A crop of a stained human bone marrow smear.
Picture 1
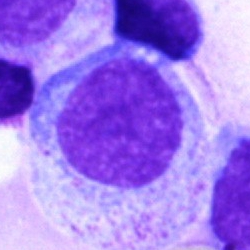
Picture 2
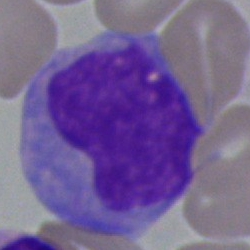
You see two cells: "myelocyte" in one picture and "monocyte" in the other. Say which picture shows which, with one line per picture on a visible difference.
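The cell in picture 1 is a myelocyte. Fine purple-pink granules are scattered through the cytoplasm, mostly in its lower part.
The cell in picture 2 is a monocyte. No distinct granules are visible in the cytoplasm.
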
